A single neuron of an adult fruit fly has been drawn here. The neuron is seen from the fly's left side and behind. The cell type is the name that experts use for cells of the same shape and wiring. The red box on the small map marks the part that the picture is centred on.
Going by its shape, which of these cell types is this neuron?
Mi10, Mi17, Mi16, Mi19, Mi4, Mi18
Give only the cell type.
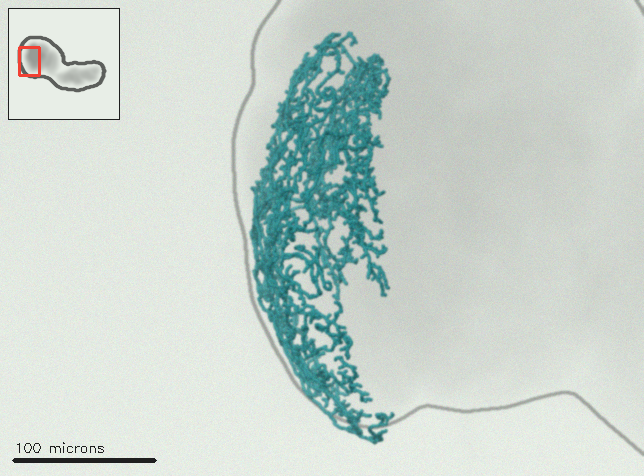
Mi19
